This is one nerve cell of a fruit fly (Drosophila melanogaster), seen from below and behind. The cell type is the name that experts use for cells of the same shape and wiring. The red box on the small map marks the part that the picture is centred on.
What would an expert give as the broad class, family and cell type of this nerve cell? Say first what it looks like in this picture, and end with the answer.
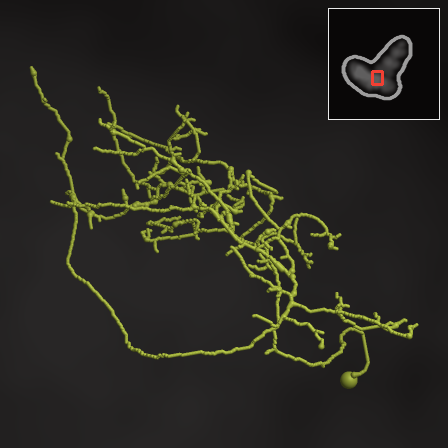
The cell body is at the lower right of the picture. Dozens of branch ends can be seen. It is a central-brain intrinsic neuron. The family is hemilineage SLPal2. It is of cell type SLP046.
